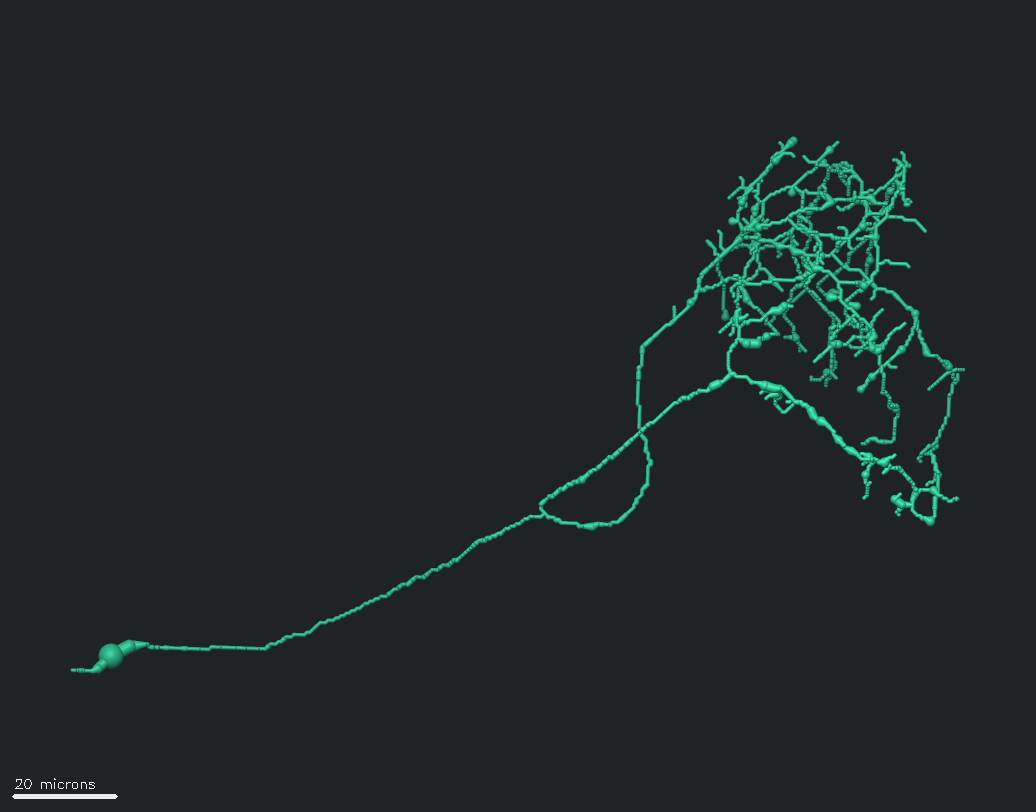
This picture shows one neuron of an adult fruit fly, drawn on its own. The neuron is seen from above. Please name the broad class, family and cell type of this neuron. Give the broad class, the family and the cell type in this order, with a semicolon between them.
central-brain intrinsic neuron; hemilineage LHl2_dorsal; SMP030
